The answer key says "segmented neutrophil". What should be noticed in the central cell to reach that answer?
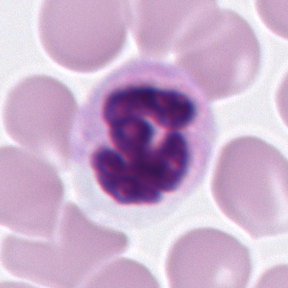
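The nucleus of this cell is divided into several connected lobes.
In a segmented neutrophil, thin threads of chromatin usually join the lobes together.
The chromatin is dark purple and coarsely clumped.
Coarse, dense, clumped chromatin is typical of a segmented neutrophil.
A moderate rim of pale pinkish cytoplasm surrounds the nucleus and holds fine, faint lilac granules.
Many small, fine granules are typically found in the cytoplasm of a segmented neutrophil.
The connected lobes, the clumped chromatin and the fine granules all go with the name.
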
